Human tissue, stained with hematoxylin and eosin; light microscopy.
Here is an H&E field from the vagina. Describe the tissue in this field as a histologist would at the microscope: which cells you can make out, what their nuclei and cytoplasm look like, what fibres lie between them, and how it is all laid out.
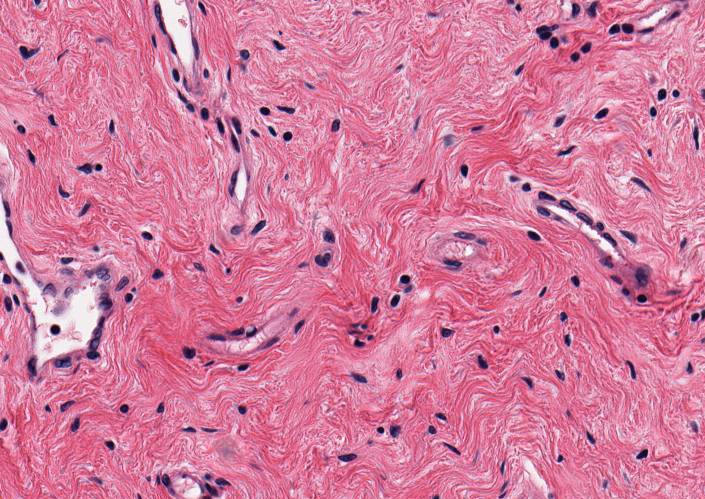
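Fibrous connective tissue fills the whole field, with no epithelium. Its pink collagen fibres are wavy and interlace in swirling directions instead of running parallel. Cells are sparse: small dark oval to spindle-shaped nuclei lie singly between the fibres. Vessel lumens are lined by flat endothelial cells with dark elongated nuclei.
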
